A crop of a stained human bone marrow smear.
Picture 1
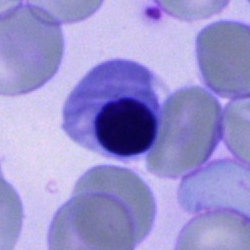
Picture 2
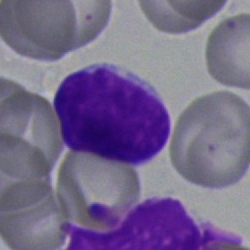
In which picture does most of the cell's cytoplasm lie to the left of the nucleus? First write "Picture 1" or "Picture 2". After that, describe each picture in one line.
Picture 1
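Picture 1: The nucleus sits off-centre toward the lower right of the cell.
Picture 2: Cytoplasm is scant, seen only as a thin paler rim along the upper right edge.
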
